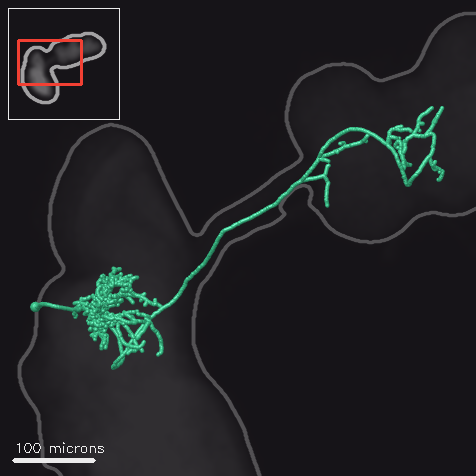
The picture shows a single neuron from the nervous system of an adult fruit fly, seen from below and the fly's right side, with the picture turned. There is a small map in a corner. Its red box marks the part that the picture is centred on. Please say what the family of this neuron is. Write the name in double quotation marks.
"hemilineage MD3"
